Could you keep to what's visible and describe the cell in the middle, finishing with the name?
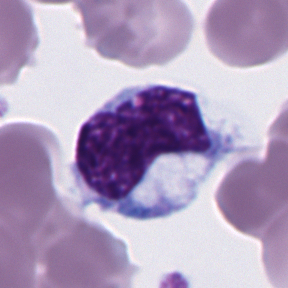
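Checking shape first, the cell's outline is roughly round to oval. Next comes the nucleus, which is indented on its lower right side and so takes on a bean-like shape. Its chromatin is dark purple and coarsely clumped. Within the indentation, the cytoplasm looks clear and foamy, like small vacuoles. This cell is a monocyte.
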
